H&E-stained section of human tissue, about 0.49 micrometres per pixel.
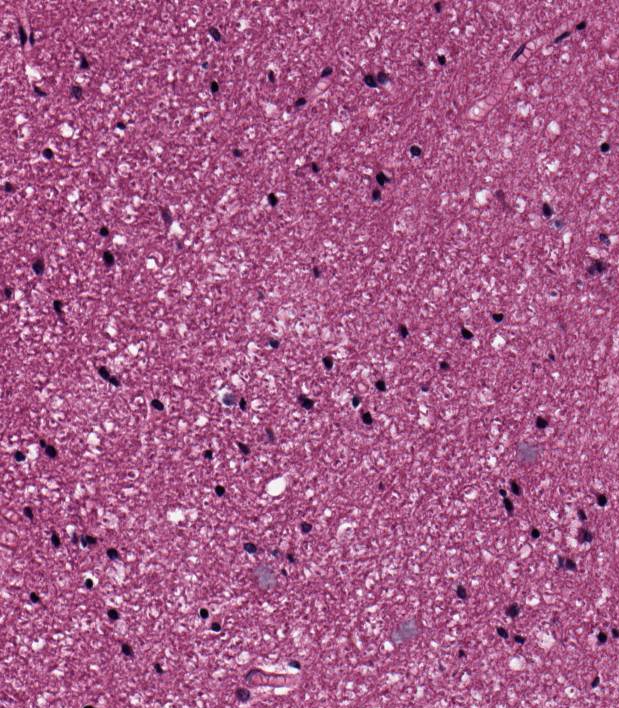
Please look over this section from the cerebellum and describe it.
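A uniform pink, finely fibrillary matrix fills the whole field, without glands, tubules or epithelium. Small, round, dark-staining nuclei are scattered fairly evenly throughout, most with little or no visible cytoplasm around them. A thin capillary crosses the top right corner diagonally.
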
